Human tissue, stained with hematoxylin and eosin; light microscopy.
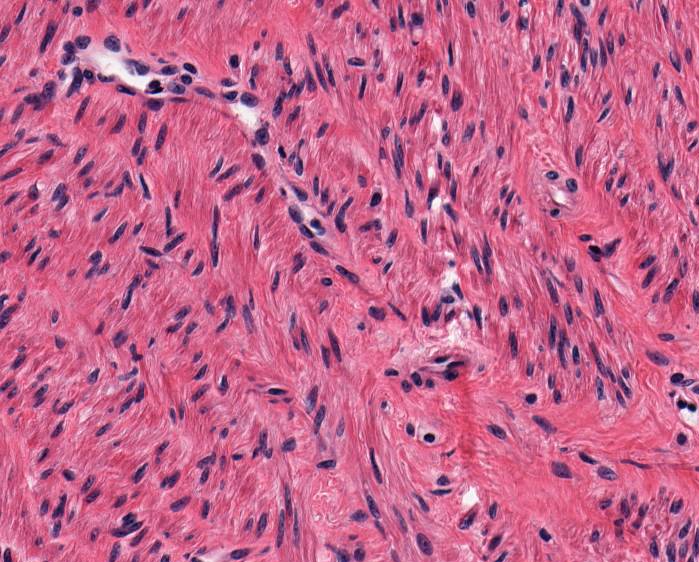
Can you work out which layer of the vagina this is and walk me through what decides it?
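Smooth muscle fills this field. Its spindle cells lie in crossing bundles running in different directions, with plentiful pink, finely fibrillar cytoplasm and indistinct borders between neighbouring cells.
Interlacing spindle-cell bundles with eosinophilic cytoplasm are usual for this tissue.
Most nuclei are elongated and cigar-shaped, with blunt ends and dark, evenly stained chromatin.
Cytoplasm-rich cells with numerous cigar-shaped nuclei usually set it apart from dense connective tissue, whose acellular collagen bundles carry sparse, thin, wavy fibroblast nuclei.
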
